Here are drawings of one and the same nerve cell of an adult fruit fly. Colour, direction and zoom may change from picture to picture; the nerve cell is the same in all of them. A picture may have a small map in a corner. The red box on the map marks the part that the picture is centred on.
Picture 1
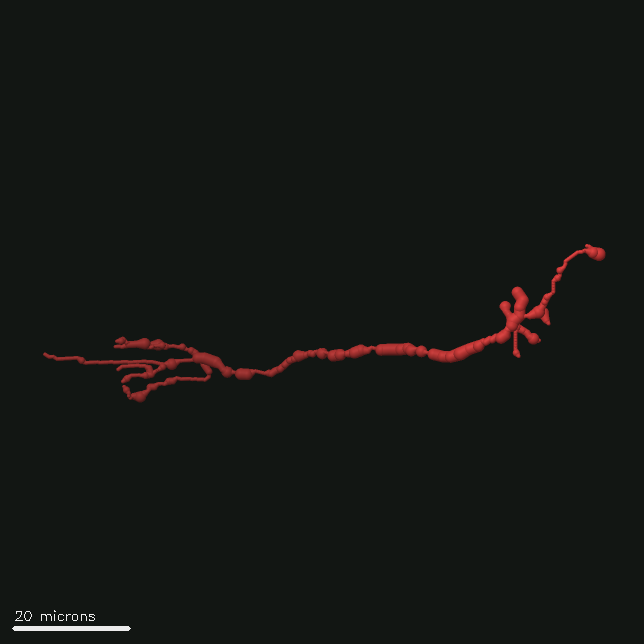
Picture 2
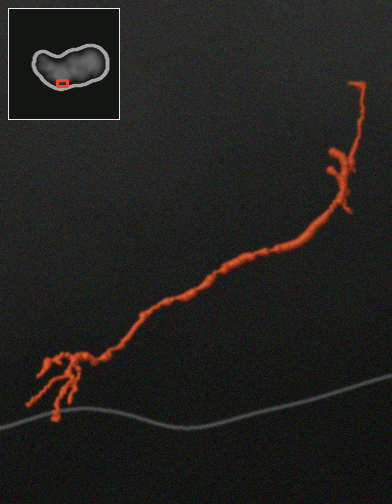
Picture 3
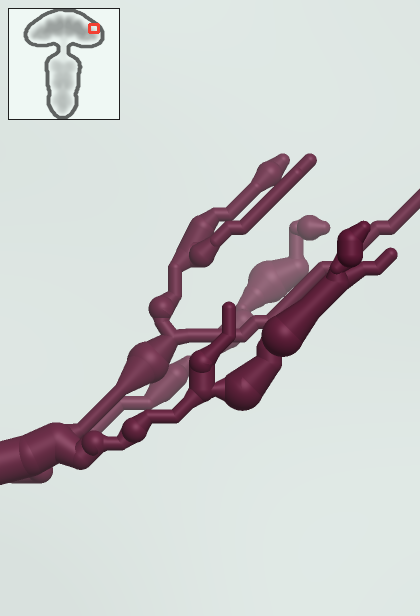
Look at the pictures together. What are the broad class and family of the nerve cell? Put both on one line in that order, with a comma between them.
optic-lobe intrinsic neuron, L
